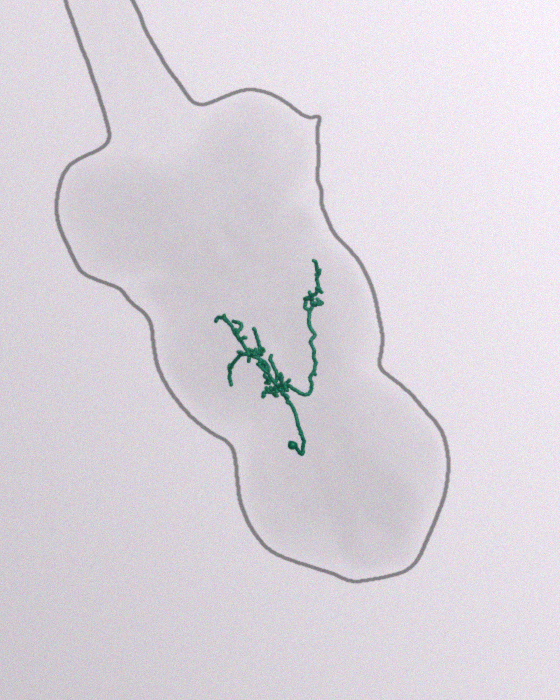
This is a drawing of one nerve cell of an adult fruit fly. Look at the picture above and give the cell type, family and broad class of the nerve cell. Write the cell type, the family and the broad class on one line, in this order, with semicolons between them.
IN07B083_a; hemilineage 07B; nerve-cord intrinsic neuron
